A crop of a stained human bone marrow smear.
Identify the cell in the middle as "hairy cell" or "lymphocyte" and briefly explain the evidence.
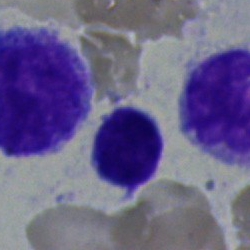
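The answer is lymphocyte. The cell has a round, smooth outline, and its chromatin is dense, stained an almost uniform dark purple. No granules are visible anywhere in the cell. A small dark tag projects from its lower edge.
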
